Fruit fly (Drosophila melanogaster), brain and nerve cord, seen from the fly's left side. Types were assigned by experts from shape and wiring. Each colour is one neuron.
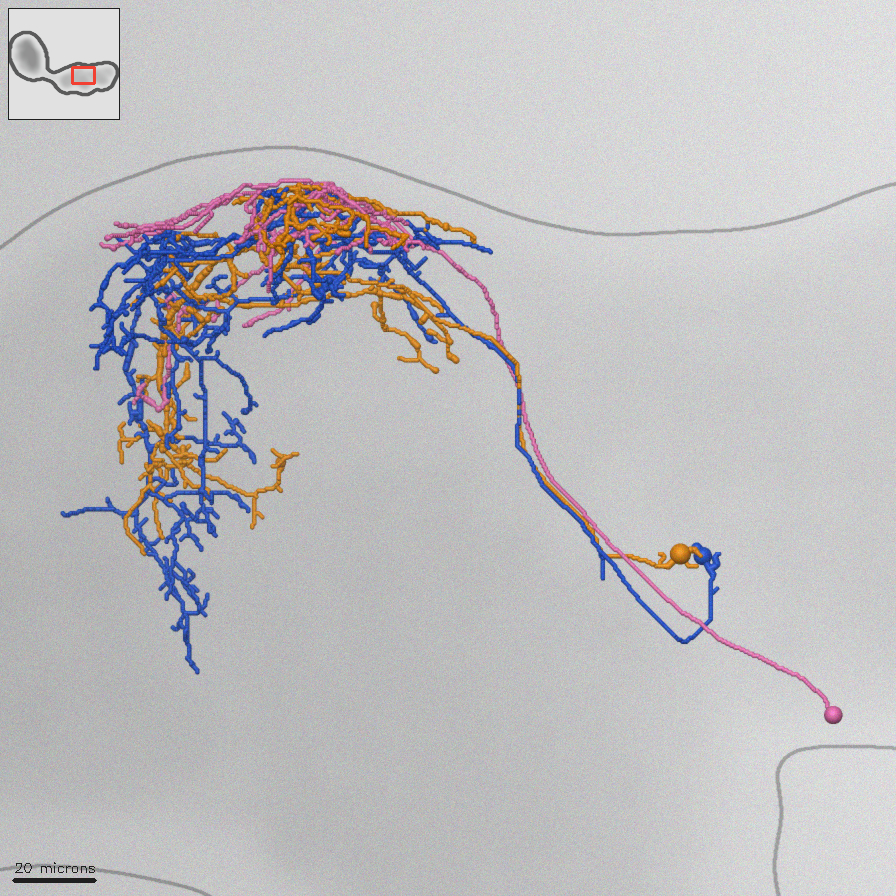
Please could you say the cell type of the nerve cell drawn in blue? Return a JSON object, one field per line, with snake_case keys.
{
 "cell_type": "IN03B053"
}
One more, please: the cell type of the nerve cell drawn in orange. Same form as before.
{
 "cell_type": "IN03B058"
}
